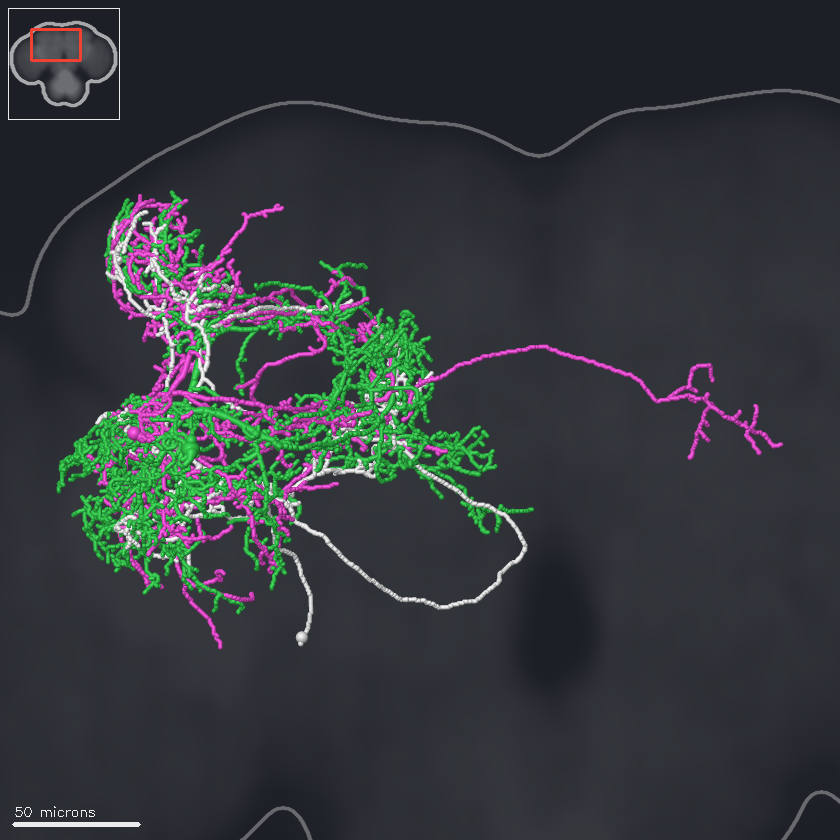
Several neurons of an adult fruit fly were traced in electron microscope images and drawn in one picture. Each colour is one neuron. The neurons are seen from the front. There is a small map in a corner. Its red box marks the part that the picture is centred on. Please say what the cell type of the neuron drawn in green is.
AVLP442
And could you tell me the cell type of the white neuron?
AVLP492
